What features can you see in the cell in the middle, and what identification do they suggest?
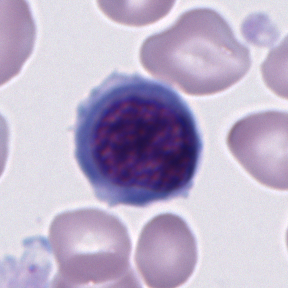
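Small bumps roughen the left and lower edges of a slightly irregular outline, and a tiny pointed projection juts from the left edge. Set off-centre to the right, the nucleus leaves a wider band of cytoplasm on the left. The cell is a normoblast.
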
